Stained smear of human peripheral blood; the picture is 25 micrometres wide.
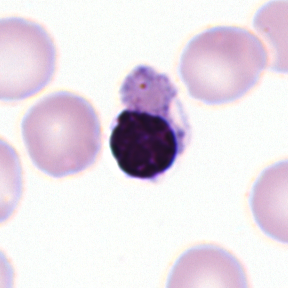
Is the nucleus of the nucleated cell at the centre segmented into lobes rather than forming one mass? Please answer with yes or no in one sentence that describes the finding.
No, there is a single compact nucleus in this cell, round, oval or kidney-shaped.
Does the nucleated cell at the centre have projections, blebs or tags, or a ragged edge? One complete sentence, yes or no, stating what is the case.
Yes, this cell has an outline that is rough instead of smooth.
